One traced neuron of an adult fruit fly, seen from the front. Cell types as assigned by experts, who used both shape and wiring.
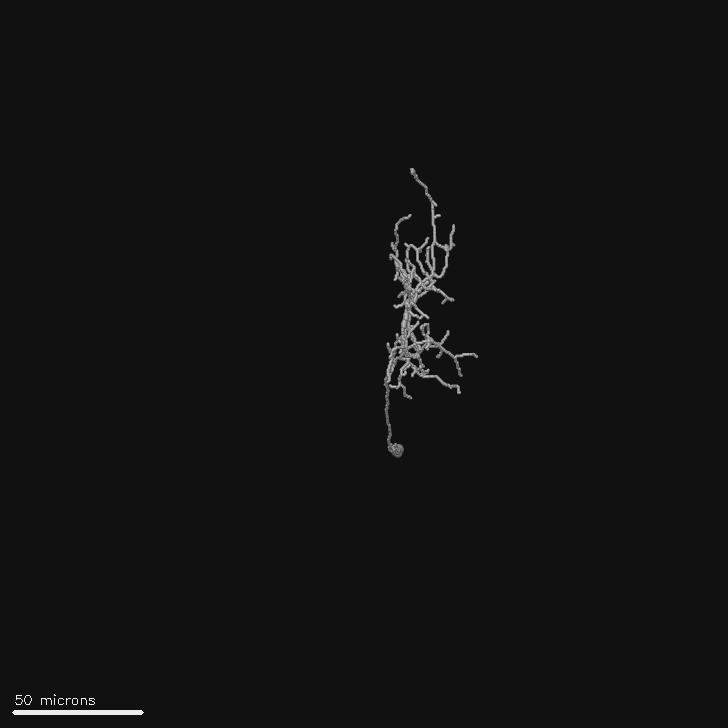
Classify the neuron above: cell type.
IN05B090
